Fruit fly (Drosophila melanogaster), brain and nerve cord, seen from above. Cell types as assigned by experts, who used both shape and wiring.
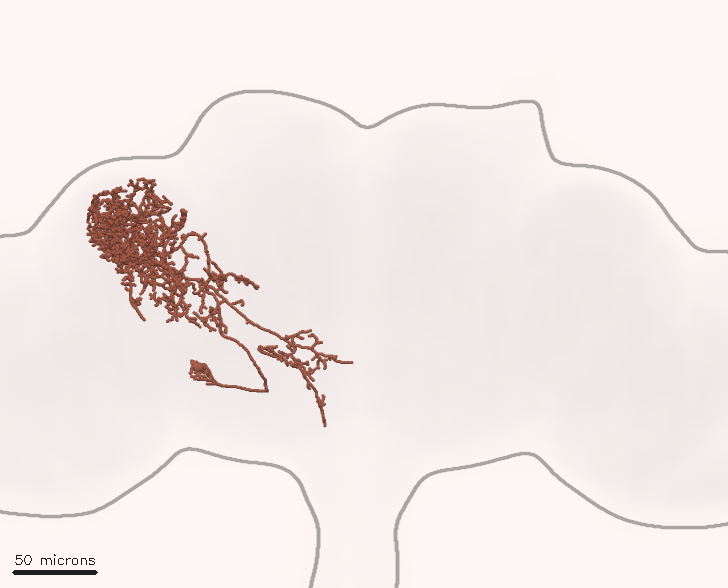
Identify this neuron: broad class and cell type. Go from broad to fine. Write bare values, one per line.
central-brain intrinsic neuron
AVLP615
